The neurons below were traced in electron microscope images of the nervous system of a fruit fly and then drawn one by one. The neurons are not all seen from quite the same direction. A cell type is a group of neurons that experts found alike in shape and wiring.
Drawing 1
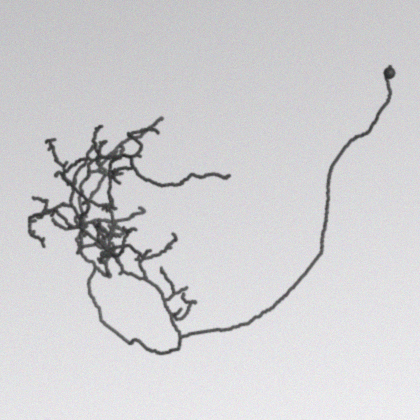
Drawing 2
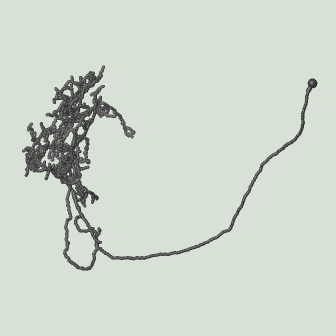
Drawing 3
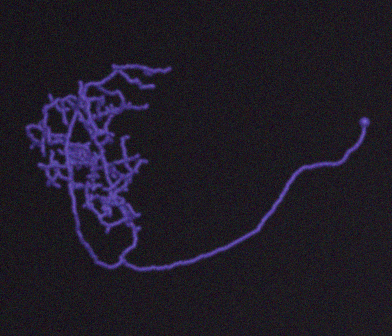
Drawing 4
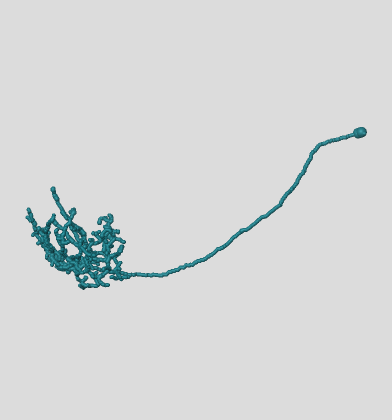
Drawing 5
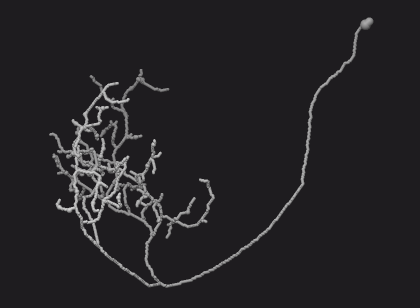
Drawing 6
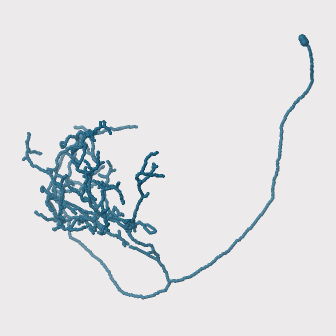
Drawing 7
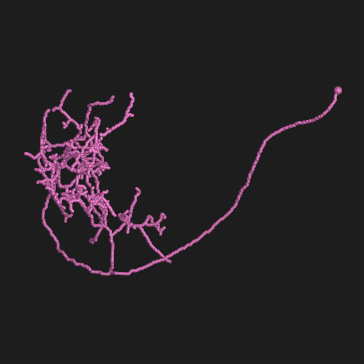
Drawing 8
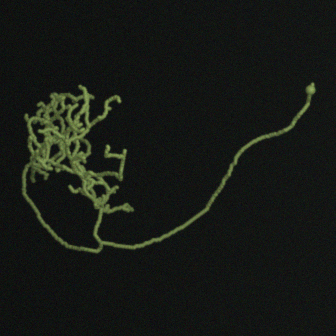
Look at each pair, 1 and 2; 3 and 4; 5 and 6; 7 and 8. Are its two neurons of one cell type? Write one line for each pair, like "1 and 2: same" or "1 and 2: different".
1 and 2: different
3 and 4: different
5 and 6: same
7 and 8: same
